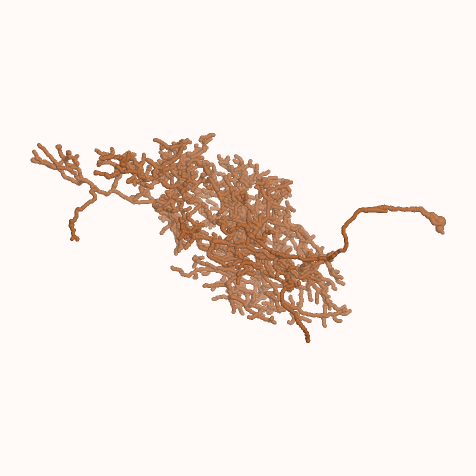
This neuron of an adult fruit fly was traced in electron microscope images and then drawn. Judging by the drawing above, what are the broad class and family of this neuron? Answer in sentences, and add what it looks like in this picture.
Its broad class is central-brain intrinsic neuron. Its family is hemilineage SLPpl1. As drawn here it is wider than it is tall.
